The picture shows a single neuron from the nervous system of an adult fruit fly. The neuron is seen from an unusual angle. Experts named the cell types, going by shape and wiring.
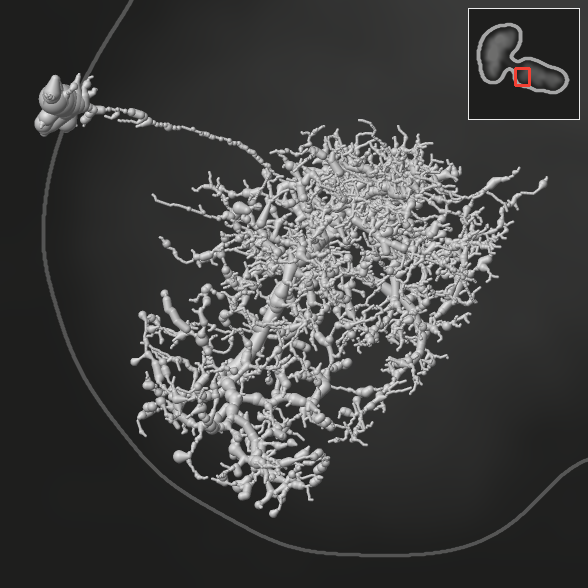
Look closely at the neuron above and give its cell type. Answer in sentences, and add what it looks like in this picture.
The cell type is IN19A011. It is a nerve-cord intrinsic neuron. It lies in the nerve cord. The picture shows more than a hundred branch ends.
